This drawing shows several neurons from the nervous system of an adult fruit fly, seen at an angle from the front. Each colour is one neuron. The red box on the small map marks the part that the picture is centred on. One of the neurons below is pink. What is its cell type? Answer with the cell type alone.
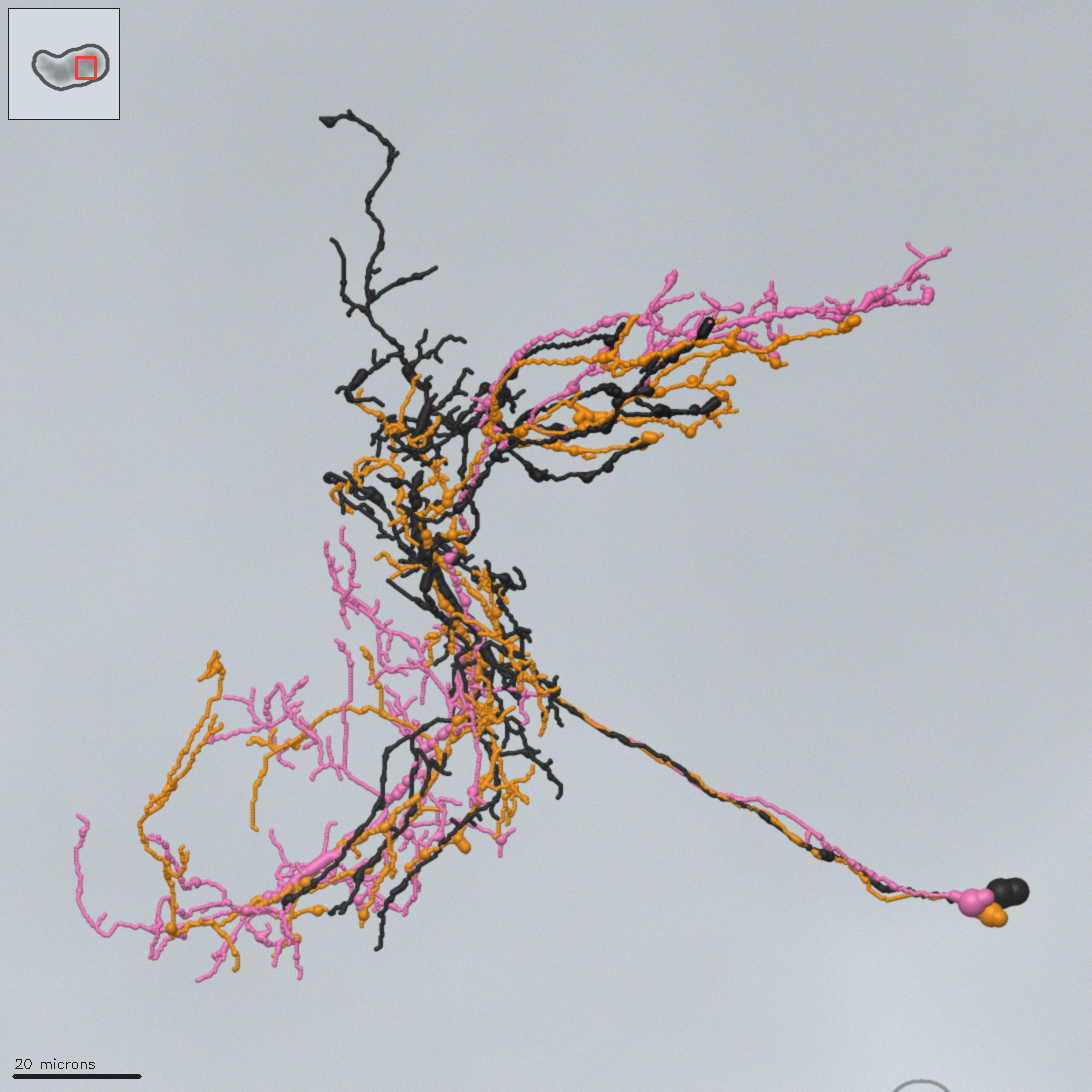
CB2620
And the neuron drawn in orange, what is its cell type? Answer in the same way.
CB2043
